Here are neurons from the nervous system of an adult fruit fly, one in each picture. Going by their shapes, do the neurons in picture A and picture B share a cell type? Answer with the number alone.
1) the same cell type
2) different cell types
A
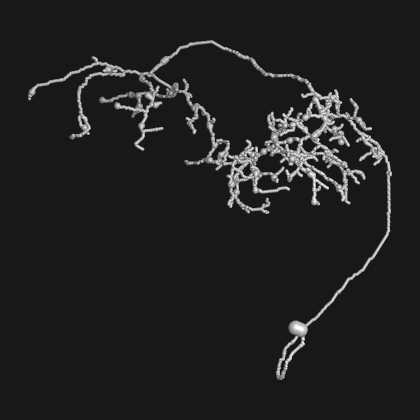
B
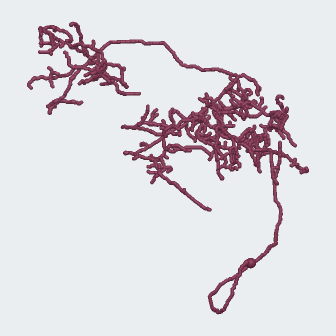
1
